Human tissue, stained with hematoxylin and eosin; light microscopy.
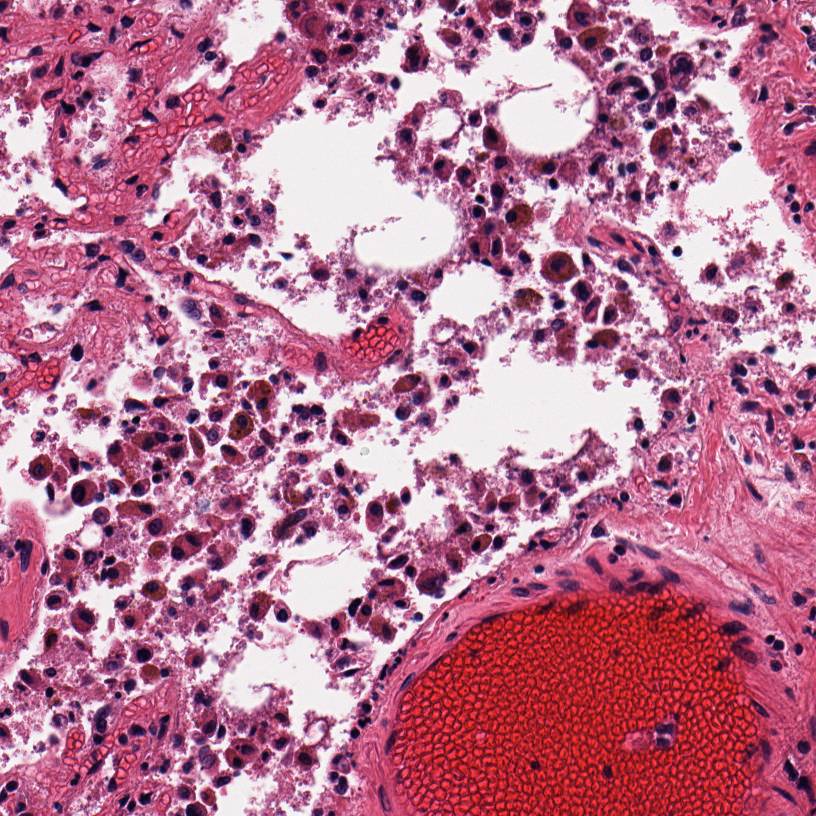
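Lung, haematoxylin and eosin: most of the field is a loose network of thin septa around irregular open spaces. Free rounded cells each carry a single dark, round to oval nucleus. Many macrophages have abundant cytoplasm holding golden-brown granular pigment. In the lower right corner, a large vessel has its round lumen tightly packed with red blood cells.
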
